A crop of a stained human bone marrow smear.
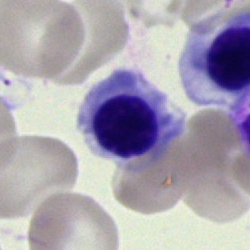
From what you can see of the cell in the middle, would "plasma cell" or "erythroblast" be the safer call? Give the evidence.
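The central cell is an erythroblast. What separates it from a plasma cell is the cytoplasm: a moderate rim around the nucleus that is pale blue rather than deep blue.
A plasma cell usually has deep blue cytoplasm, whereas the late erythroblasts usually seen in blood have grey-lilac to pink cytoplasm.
The nucleus sits off-centre toward the lower left, and its dense chromatin stains a very dark purple. The cell outline is irregular and bumpy rather than smoothly round.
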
